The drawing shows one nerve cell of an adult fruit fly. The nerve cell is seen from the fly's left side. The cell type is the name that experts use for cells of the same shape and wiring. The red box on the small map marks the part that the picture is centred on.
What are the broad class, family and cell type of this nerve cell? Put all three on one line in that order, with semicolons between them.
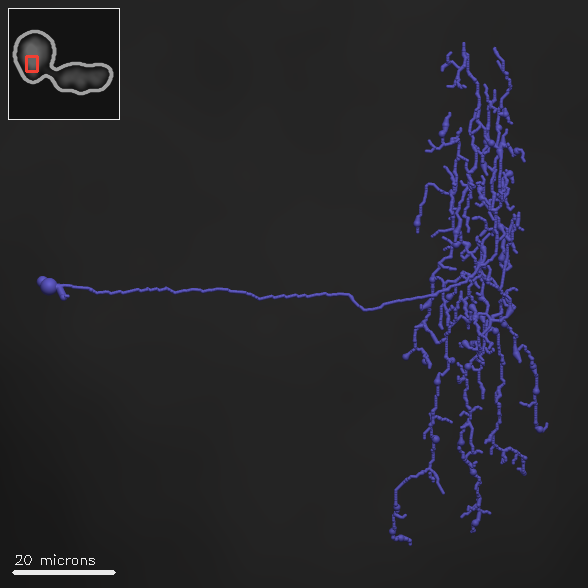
optic-lobe intrinsic neuron; Tm; Tm23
